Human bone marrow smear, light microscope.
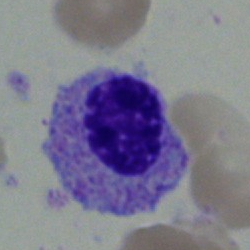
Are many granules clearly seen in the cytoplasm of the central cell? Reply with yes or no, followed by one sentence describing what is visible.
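Yes. Fine purple-pink granules are scattered throughout the cytoplasm.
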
